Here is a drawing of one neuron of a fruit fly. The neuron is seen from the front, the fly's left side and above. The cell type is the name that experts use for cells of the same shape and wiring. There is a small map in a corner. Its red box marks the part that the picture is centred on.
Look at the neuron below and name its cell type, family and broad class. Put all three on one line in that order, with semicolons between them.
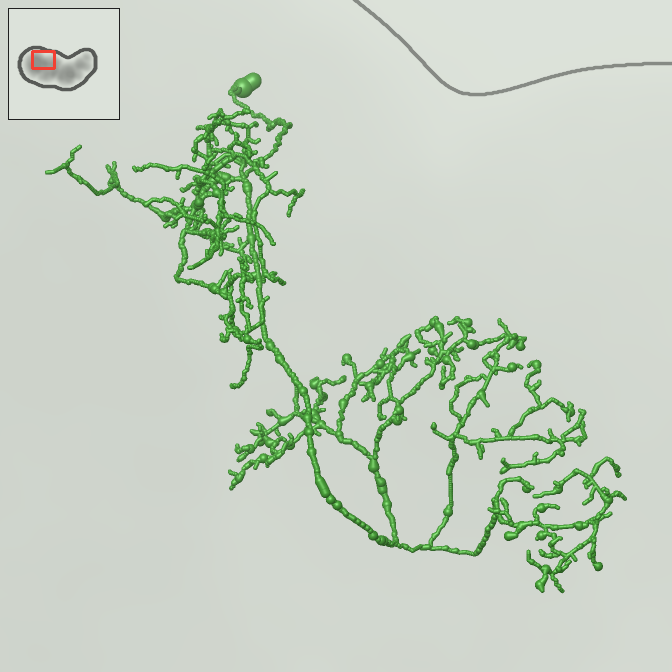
FB5Y_a; hemilineage DL1_dorsal; central-brain intrinsic neuron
